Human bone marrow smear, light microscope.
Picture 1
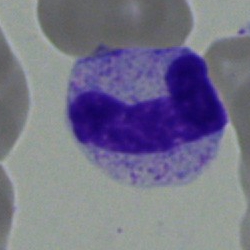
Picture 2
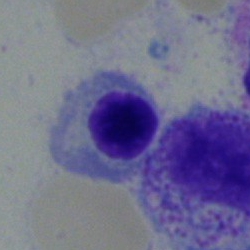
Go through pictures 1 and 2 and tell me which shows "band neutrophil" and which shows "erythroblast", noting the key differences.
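A band neutrophil is shown in picture 1, an erythroblast in picture 2. They differ chiefly in the nucleus: the band neutrophil's is a single unsegmented band lying across the cell and bending upward at its right end, whereas the erythroblast's sits off-centre toward the upper right, leaving a wider band of cytoplasm on the left.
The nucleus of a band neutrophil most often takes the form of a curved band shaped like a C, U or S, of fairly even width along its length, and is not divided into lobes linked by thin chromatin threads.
Chromatin is dense in both, dark purple and clumped in the band neutrophil, very dark purple throughout the nucleus of the erythroblast.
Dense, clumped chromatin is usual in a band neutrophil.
Neither nucleus shows nucleoli. The erythroblast's cytoplasm is pale greyish blue, without distinct granules.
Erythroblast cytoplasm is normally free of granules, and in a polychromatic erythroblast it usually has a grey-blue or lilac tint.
In outline, the band neutrophil is roughly round and smooth, without surface projections, while the erythroblast's outer edge is irregular and somewhat frayed. A red blood cell touches the top edge of the band neutrophil.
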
